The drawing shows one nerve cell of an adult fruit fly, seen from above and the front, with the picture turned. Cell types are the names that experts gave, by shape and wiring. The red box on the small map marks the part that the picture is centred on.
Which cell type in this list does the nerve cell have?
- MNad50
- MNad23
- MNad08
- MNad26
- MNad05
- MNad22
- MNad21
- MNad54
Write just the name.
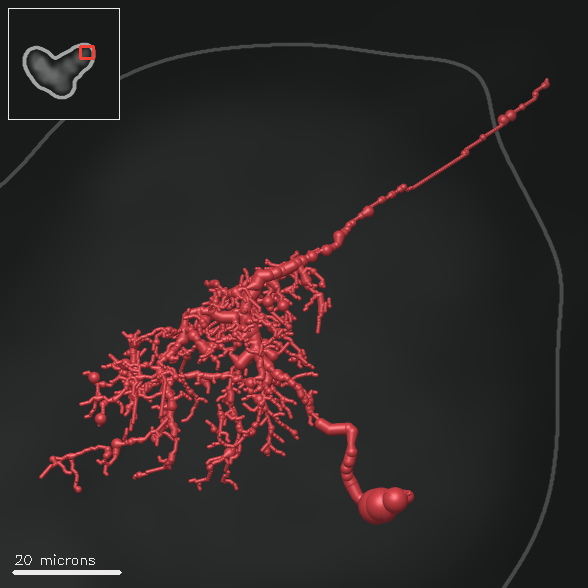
MNad05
